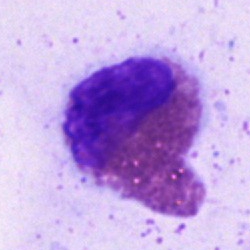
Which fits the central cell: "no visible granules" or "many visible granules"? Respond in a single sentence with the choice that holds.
The cytoplasm of this cell holds many visible granules.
